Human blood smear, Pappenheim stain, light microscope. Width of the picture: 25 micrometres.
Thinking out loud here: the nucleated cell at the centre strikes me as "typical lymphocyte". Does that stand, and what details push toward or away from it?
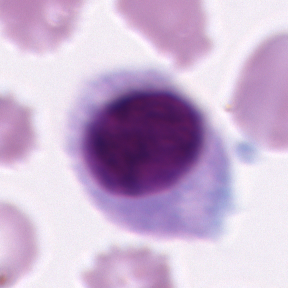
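Not a typical lymphocyte, this one: it's a hairy cell. The thing to go by is the outline, which is irregular rather than smoothly round.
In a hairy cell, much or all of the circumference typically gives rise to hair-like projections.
The nucleus is round to oval, about 11 by 9 micrometres, with no indentation or lobes, and its chromatin is dark purple and mottled with coarse clumps. No distinct granules show in the cytoplasm, and that doesn't tell against typical lymphocyte.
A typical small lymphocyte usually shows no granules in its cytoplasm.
There's also a small bluish fragment just outside the right edge of the cell.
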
